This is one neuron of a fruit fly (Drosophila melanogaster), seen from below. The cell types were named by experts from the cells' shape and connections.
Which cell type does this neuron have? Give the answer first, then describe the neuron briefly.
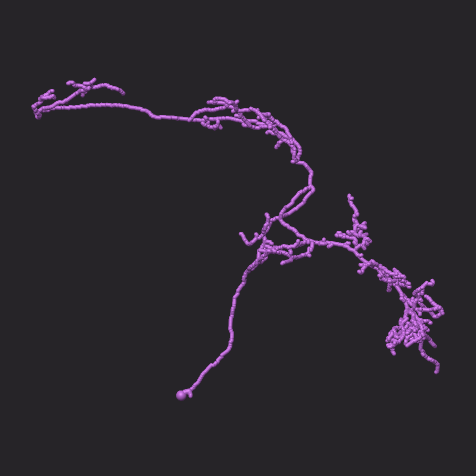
It is of cell type pC1_8a. Its broad class is central-brain intrinsic neuron. Its cell body lies at the bottom of the picture. Dozens of branch ends can be seen.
